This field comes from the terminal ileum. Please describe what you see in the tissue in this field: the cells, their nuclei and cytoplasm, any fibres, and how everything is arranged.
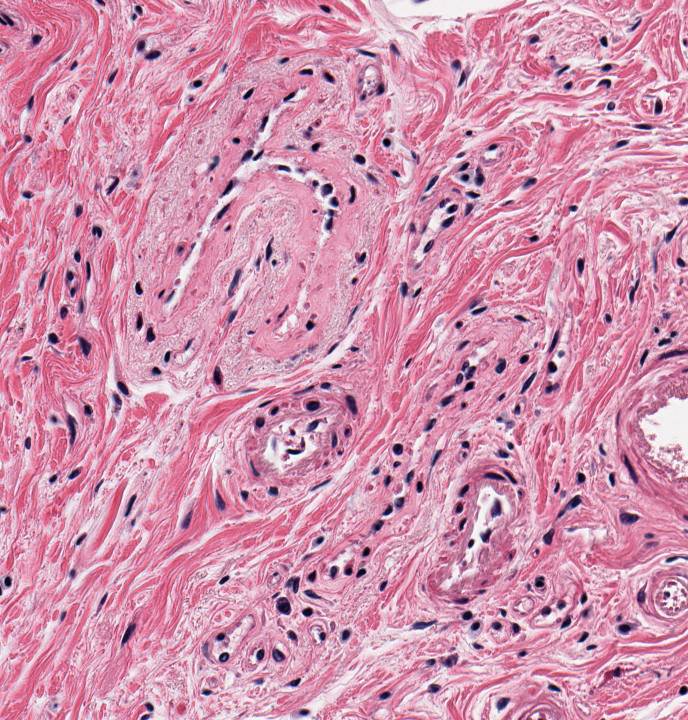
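Take a look across the field first: dense, strongly pink collagen bundles fill most of it, running in wavy directions that criss-cross one another. The nuclei scattered through this stroma are mostly dark, slender and spindle-shaped. Now move to the upper centre-left, where a paler, finely fibrillary pink area holds a few elongated nuclei. Notice, too, that there are no fat cells in the field.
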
